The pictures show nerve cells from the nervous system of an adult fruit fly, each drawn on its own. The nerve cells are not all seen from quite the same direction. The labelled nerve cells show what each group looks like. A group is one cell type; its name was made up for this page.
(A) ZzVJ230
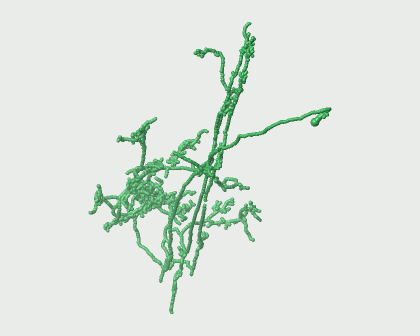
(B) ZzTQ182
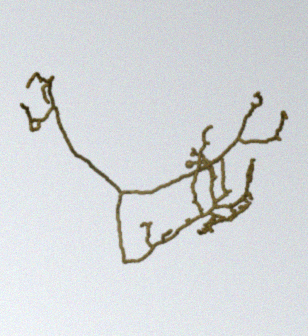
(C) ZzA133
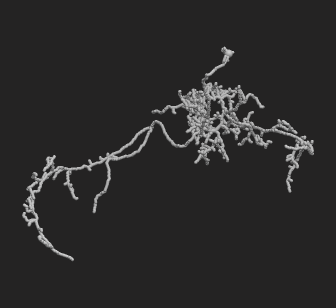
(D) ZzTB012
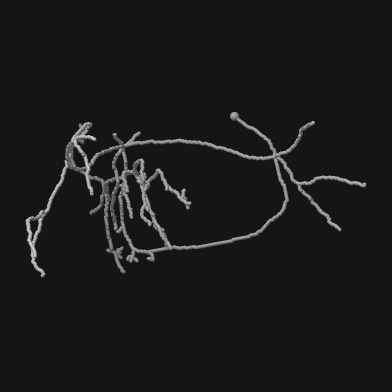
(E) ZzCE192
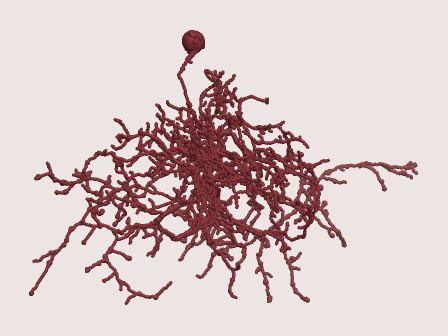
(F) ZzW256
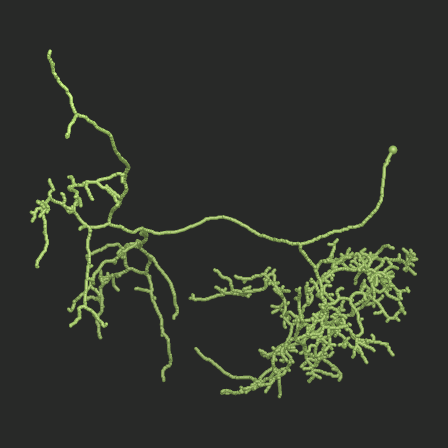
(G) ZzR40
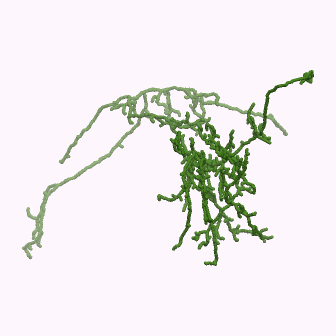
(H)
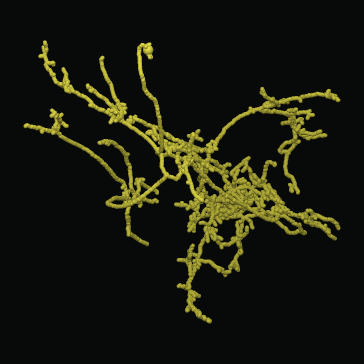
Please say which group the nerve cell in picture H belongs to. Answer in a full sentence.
It belongs to ZzVJ230.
